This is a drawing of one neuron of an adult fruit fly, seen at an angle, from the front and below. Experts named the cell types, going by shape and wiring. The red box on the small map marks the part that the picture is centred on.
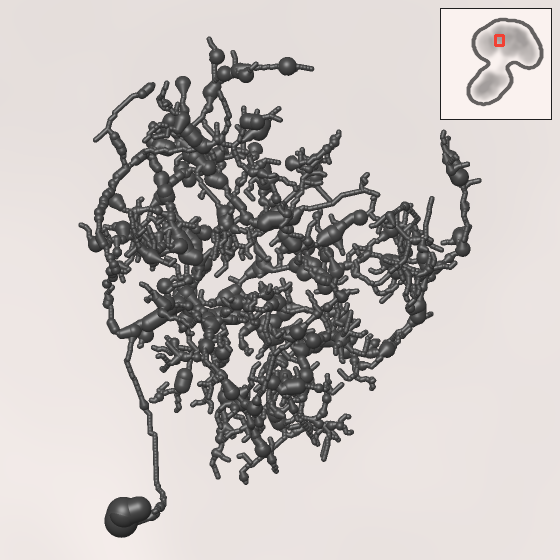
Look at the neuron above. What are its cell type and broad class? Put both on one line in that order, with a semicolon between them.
AVLP354; central-brain intrinsic neuron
